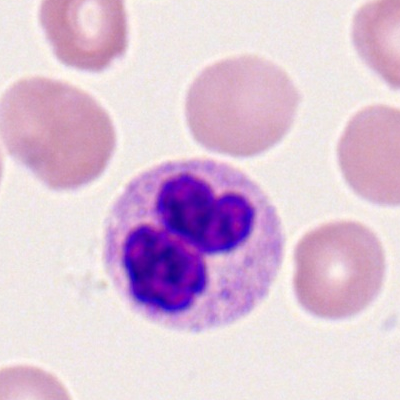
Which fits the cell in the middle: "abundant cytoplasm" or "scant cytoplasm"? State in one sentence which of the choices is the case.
The cell's cytoplasm around its nucleus is ample.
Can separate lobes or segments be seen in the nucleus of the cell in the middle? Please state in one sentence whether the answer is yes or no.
Yes, it is a lobed nucleus that this cell has.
